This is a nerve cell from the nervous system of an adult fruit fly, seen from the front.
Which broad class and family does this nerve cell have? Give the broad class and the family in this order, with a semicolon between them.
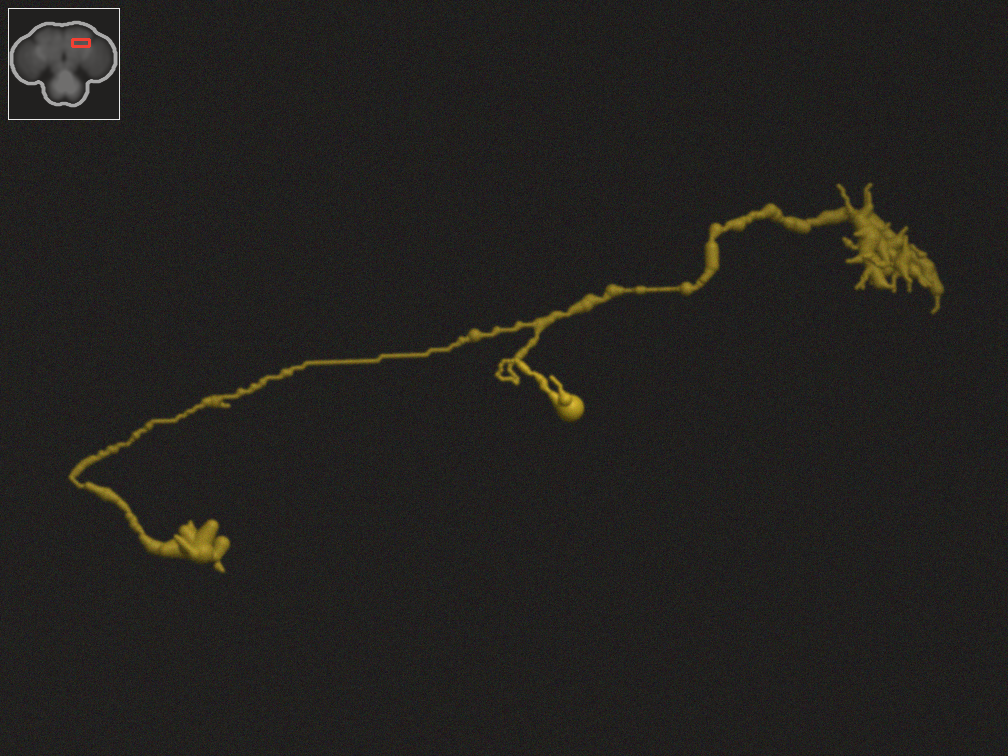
central-brain intrinsic neuron; hemilineage AOTUv3_dorsal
